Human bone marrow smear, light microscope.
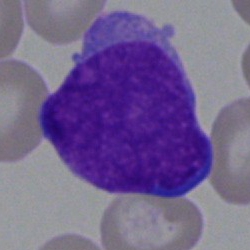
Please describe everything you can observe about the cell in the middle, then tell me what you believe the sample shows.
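The blue cytoplasm is widest at the top, forming a cap above the nucleus. Chromatin is finely granular and evenly spread, with no coarse dark clumps. No distinct granules are visible in the cytoplasm. Small rounded blebs project from the surface along the upper edge. Identification: blast.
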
